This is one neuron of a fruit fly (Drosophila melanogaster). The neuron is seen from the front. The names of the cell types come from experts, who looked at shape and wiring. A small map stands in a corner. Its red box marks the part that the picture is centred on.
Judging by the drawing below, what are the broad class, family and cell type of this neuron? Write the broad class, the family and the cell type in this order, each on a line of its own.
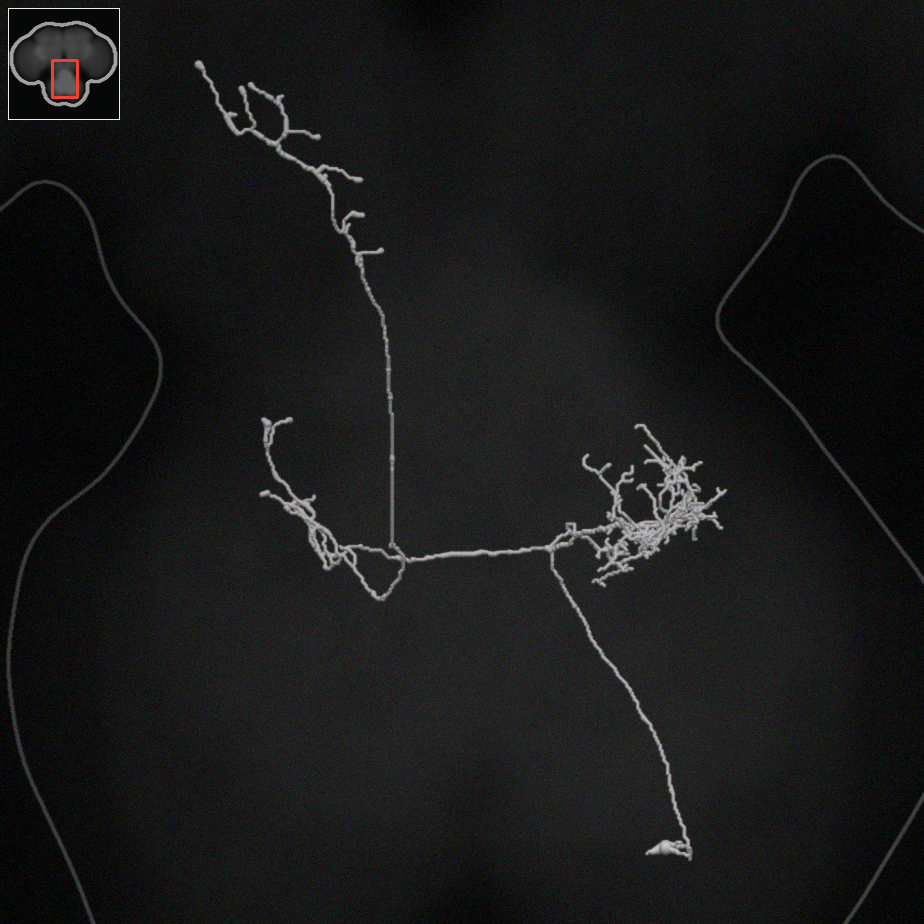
ascending neuron
hemilineage 07B
AN07B041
